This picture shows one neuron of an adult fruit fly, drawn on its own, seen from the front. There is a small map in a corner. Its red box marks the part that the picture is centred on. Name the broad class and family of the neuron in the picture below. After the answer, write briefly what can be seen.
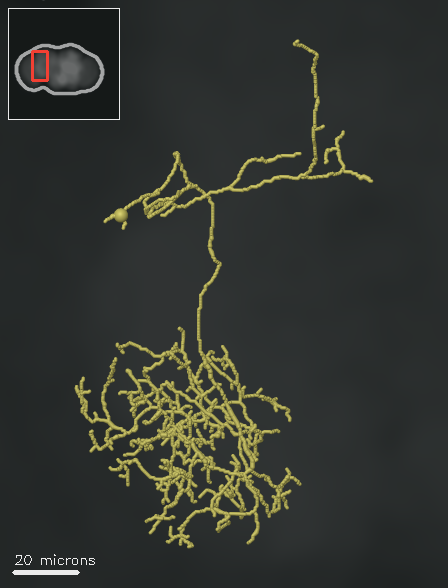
This is a visual projection neuron. Its family is hemilineage SLPav1_medial. By the scale bar it is about 160 microns tall in this view. As drawn here it is taller than it is wide.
